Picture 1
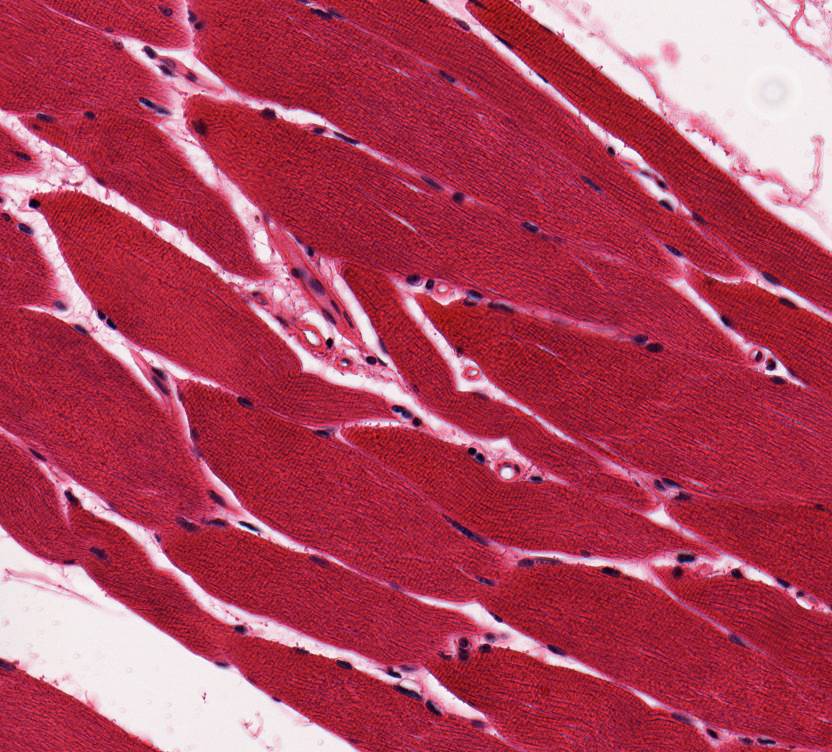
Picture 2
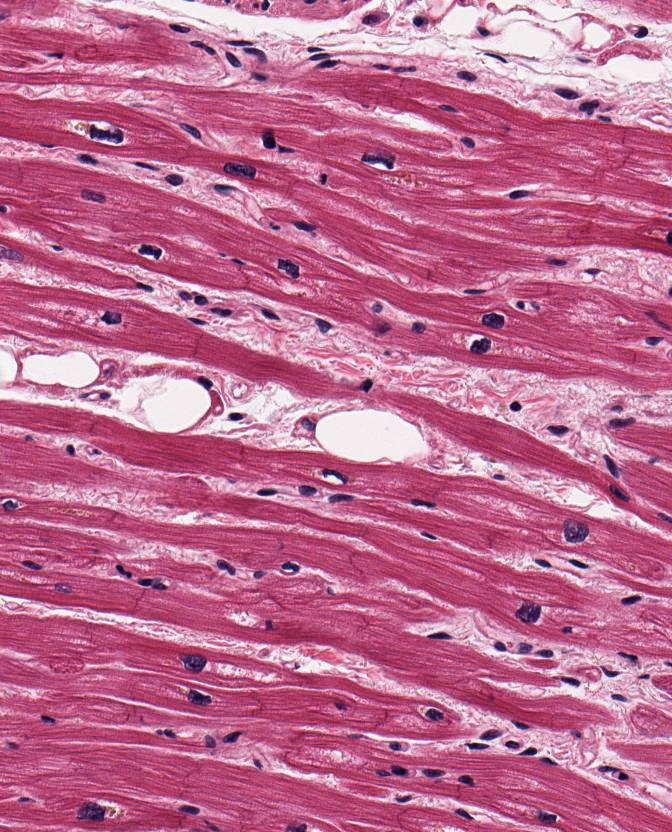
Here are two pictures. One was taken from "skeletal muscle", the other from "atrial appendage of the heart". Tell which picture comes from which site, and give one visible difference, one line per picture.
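Picture 1: skeletal muscle. The fibre nuclei are flattened and elongated and lie at the edges of the fibres.
Picture 2: atrial appendage of the heart. The muscle cell nuclei lie centrally within the fibres.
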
